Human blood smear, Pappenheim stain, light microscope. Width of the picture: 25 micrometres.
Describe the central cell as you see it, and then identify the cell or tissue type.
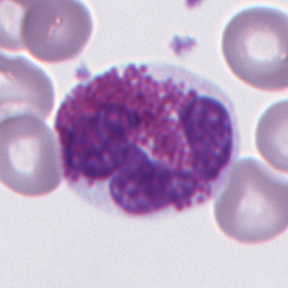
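You've got dark purple, coarsely clumped chromatin, and the cytoplasm's packed with coarse, round, reddish-purple granules, most crowded in the upper half. Right at the edge there's a narrow rim of pale, nearly colourless cytoplasm. That's an eosinophil.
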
